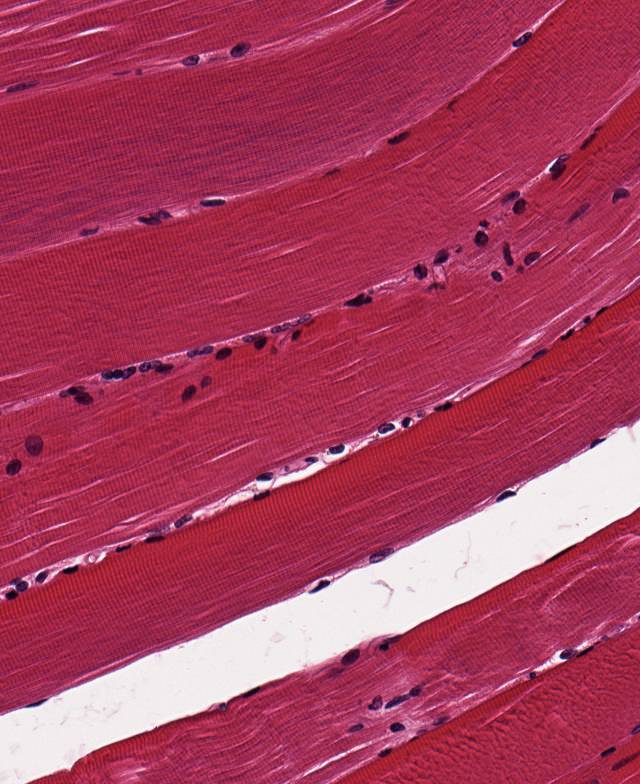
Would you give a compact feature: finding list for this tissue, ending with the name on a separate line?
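Cross-striations: fine and transverse; see them best in the fibre just above the white gap
Nuclei: dark, elongated, at the fibre edges, not the centres
Fibres: wide, unbranched, crossing the whole field undivided
Adipocytes: none anywhere in the field
Name: skeletal muscle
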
